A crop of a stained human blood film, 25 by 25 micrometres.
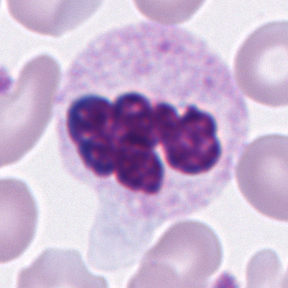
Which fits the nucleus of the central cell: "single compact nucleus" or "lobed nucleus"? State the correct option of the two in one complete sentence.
It is a lobed nucleus that this cell contains.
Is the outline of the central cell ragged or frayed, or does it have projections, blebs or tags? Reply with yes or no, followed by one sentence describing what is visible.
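Yes. A pale, granule-free bulge projects from the lower edge of the cell.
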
